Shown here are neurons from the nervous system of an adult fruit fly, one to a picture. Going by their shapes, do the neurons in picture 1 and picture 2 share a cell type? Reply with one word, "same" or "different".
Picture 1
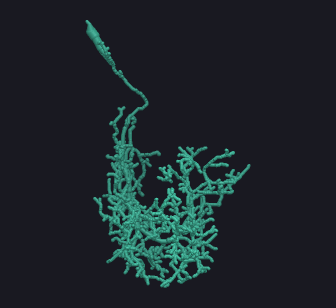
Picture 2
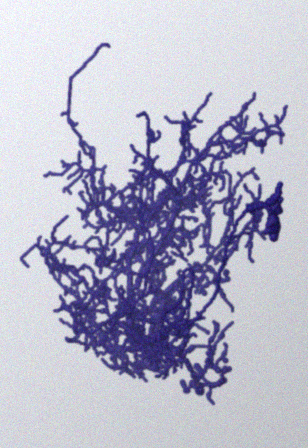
same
